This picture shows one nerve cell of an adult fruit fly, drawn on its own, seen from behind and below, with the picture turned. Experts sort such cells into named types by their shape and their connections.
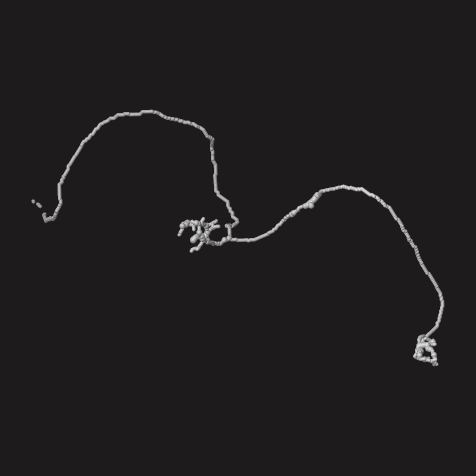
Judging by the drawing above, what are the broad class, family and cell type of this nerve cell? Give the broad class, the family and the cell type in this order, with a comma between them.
sensory neuron entering the brain, class olfactory, ORN_DC2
